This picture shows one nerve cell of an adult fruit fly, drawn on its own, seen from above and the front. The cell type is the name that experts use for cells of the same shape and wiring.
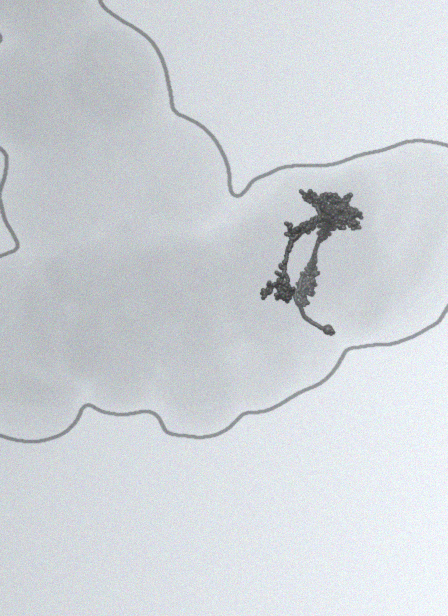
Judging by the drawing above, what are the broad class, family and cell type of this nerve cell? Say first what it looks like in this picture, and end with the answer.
The cell body is on the right of the picture. In this view it is taller than it is wide. This is a central-brain intrinsic neuron. The family is hemilineage WEDa2. Its cell type is WEDPN4.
